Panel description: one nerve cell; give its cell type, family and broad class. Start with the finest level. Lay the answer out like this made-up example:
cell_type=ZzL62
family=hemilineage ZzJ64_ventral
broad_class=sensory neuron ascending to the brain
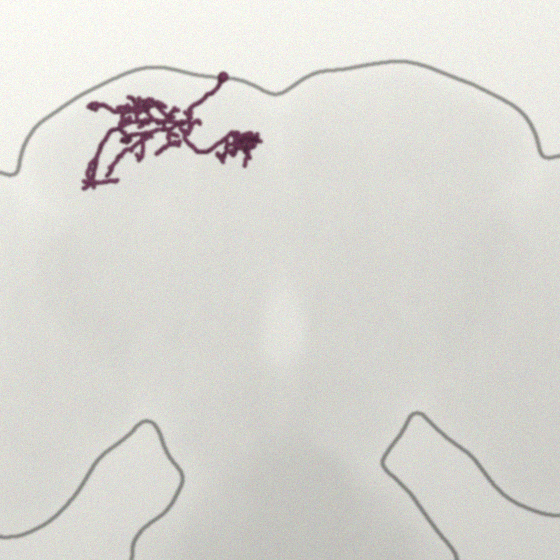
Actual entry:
cell_type=SLP412_b
family=hemilineage CLp1
broad_class=central-brain intrinsic neuron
